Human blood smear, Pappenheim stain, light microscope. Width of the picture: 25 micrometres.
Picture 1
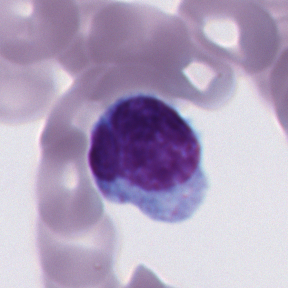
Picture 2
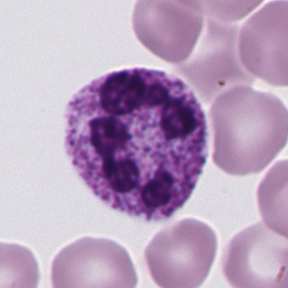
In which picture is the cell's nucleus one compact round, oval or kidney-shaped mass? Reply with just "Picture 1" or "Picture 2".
Picture 1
